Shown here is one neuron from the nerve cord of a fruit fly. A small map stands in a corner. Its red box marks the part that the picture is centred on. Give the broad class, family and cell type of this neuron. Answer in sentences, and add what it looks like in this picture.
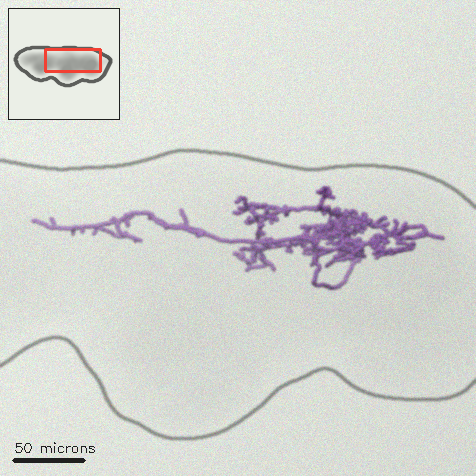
Its broad class is nerve-cord intrinsic neuron. The family is hemilineage 11A. Its cell type is IN11A018. From left to right in the picture it spans about 300 microns. Dozens of branch ends can be seen.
